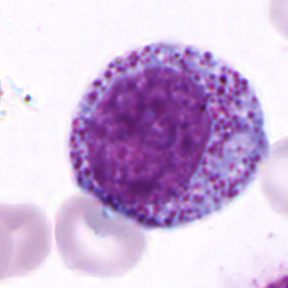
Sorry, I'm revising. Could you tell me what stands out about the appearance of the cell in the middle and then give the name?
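Start with the cytoplasm: it is crowded with many round purple granules. Between them, the background is pale greyish-blue. Now look at the nucleus, which lies toward the left and leaves a wider band of cytoplasm on the right. Its chromatin is mottled purple with lighter gaps rather than a solid dark mass. What you are looking at is a promyelocyte.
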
